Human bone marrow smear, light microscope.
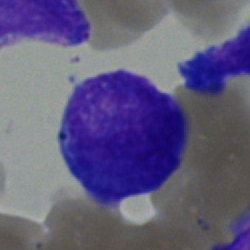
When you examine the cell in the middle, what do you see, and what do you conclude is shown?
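Roughly round cell with a slightly uneven border. Chromatin finely textured rather than coarsely clumped. A paler, pinkish mottled area lies in the upper part of the nucleus. No distinct granules are seen. The cell is a blast.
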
